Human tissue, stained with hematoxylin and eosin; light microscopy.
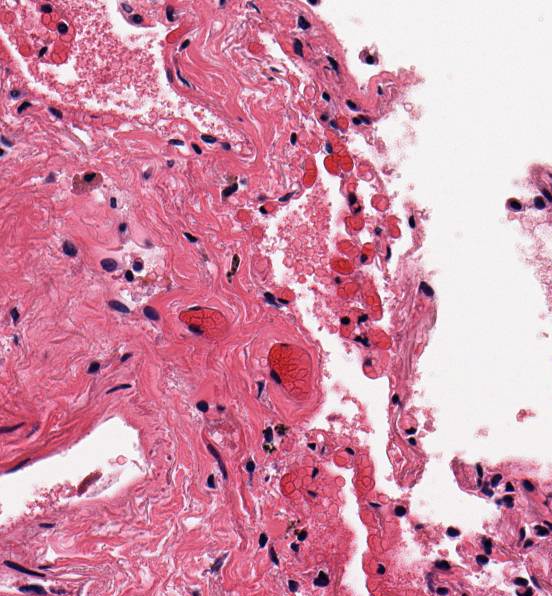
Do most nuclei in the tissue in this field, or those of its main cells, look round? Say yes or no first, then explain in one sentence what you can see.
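No. Nuclei in the dense collagenous tissue are sparse, dark and mostly elongated.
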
